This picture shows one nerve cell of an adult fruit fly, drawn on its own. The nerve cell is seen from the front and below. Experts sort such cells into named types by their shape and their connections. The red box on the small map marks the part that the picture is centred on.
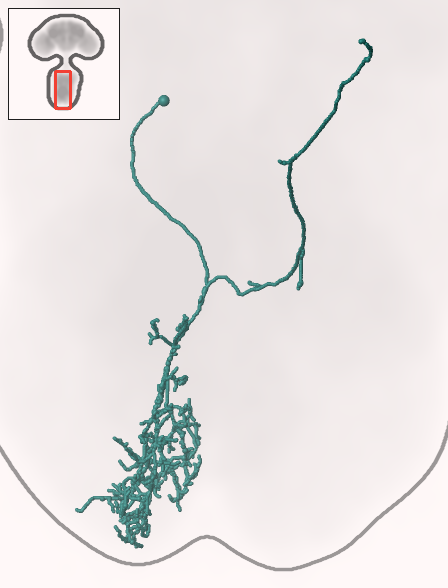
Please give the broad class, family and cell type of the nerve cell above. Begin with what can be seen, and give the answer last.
Dozens of branch ends can be seen. As drawn here it is taller than it is wide. This is a nerve-cord intrinsic neuron. The family is hemilineage 23B. Its cell type is IN23B047.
